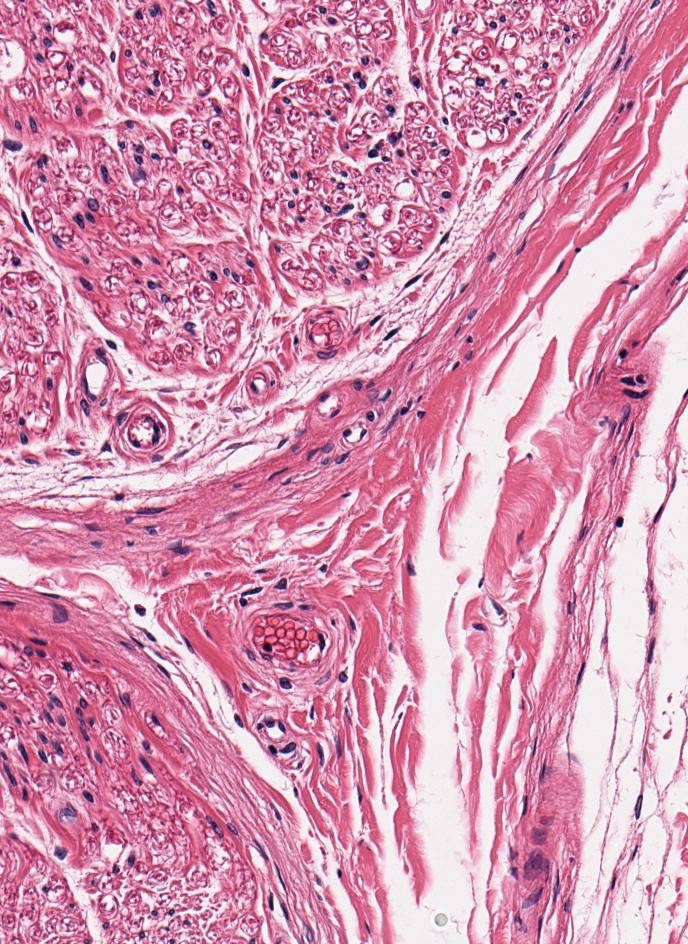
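Tibial nerve. Nerve fascicles occupy the upper left and lower left, separated by a diagonal band of connective tissue across the middle. Upper fascicles show fibres in cross-section, each a round profile with a small pink central axon inside a pale ring. Thin pink sheaths split the upper-left nerve tissue into several rounded compartments. To the right, wavy dense pink collagen bundles run mostly top to bottom.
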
